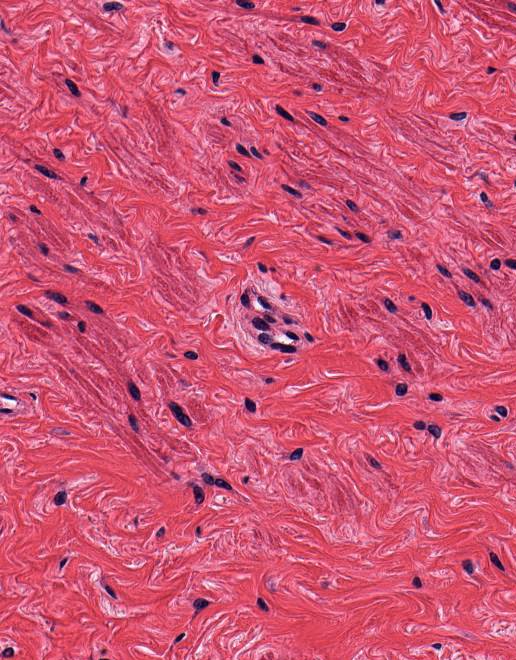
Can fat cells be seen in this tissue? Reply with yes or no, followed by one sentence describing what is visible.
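No. No fat cells are present in the field.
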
